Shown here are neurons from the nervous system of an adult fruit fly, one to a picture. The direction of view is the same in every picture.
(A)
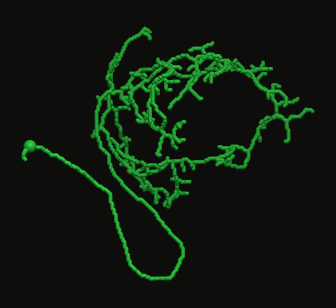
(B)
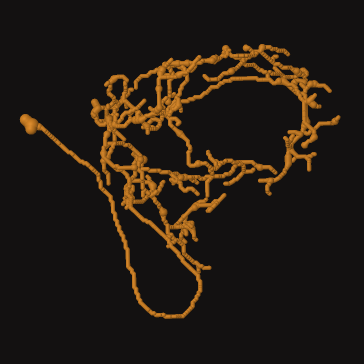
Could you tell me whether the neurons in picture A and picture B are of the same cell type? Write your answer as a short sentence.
They are of the same cell type.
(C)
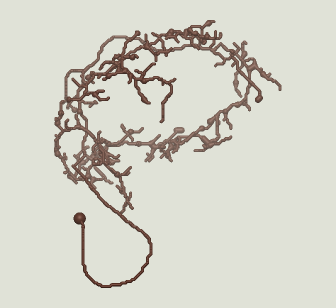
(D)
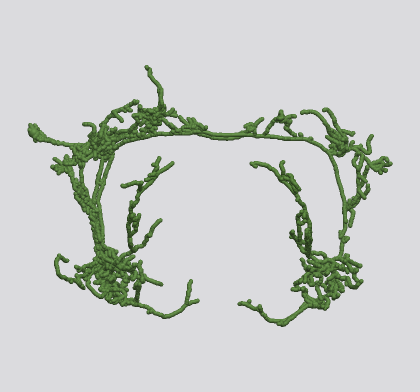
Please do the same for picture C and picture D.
They are of different cell types.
